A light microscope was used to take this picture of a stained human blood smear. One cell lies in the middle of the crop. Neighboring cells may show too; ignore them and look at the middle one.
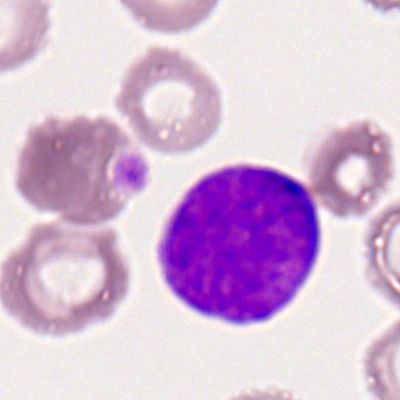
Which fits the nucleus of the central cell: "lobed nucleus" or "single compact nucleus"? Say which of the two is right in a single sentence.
In this cell, the nucleus forms one compact round, oval or kidney-shaped piece.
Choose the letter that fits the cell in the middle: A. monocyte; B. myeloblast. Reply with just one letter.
B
